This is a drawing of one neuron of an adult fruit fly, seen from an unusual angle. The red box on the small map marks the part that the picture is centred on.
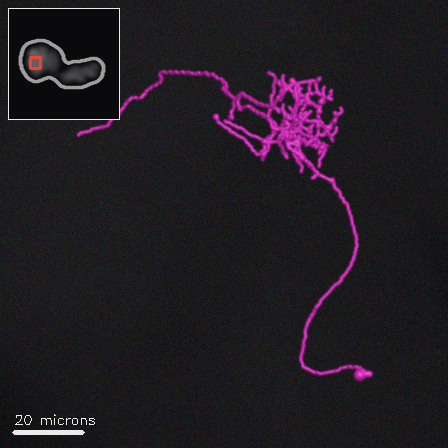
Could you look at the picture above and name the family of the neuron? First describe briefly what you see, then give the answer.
By the scale bar it is about 90 microns tall in this view. As drawn here it is about as wide as it is tall. This is a central-brain intrinsic neuron. Its family is hemilineage ALv2.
